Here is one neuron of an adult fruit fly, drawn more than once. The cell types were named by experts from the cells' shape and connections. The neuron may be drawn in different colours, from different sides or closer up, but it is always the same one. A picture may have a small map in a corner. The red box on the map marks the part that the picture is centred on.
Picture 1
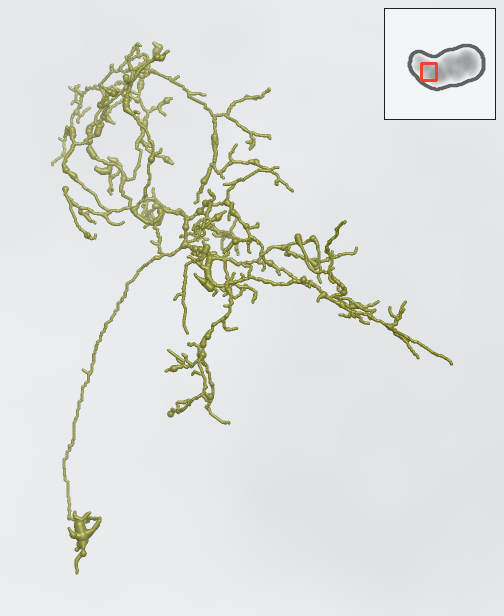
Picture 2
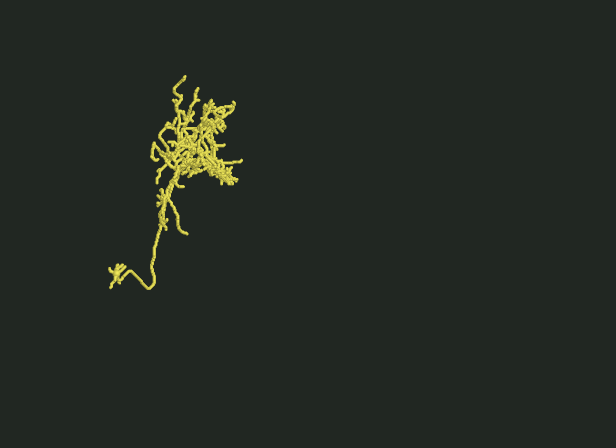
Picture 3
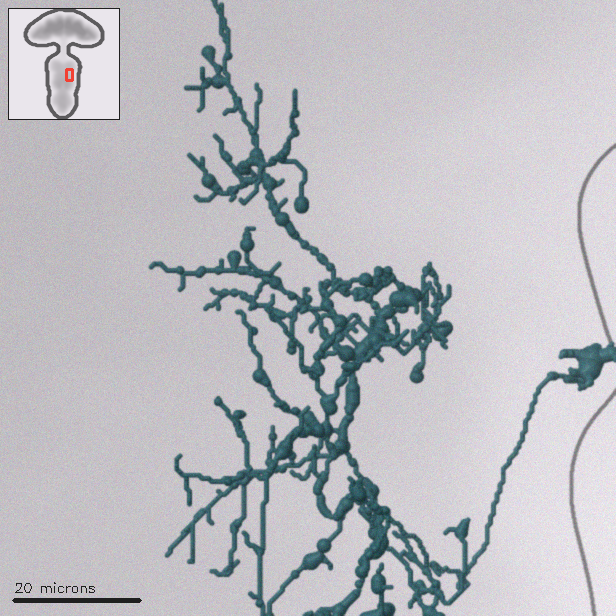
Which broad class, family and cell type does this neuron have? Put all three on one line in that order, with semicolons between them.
nerve-cord intrinsic neuron; hemilineage 16B; IN16B063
